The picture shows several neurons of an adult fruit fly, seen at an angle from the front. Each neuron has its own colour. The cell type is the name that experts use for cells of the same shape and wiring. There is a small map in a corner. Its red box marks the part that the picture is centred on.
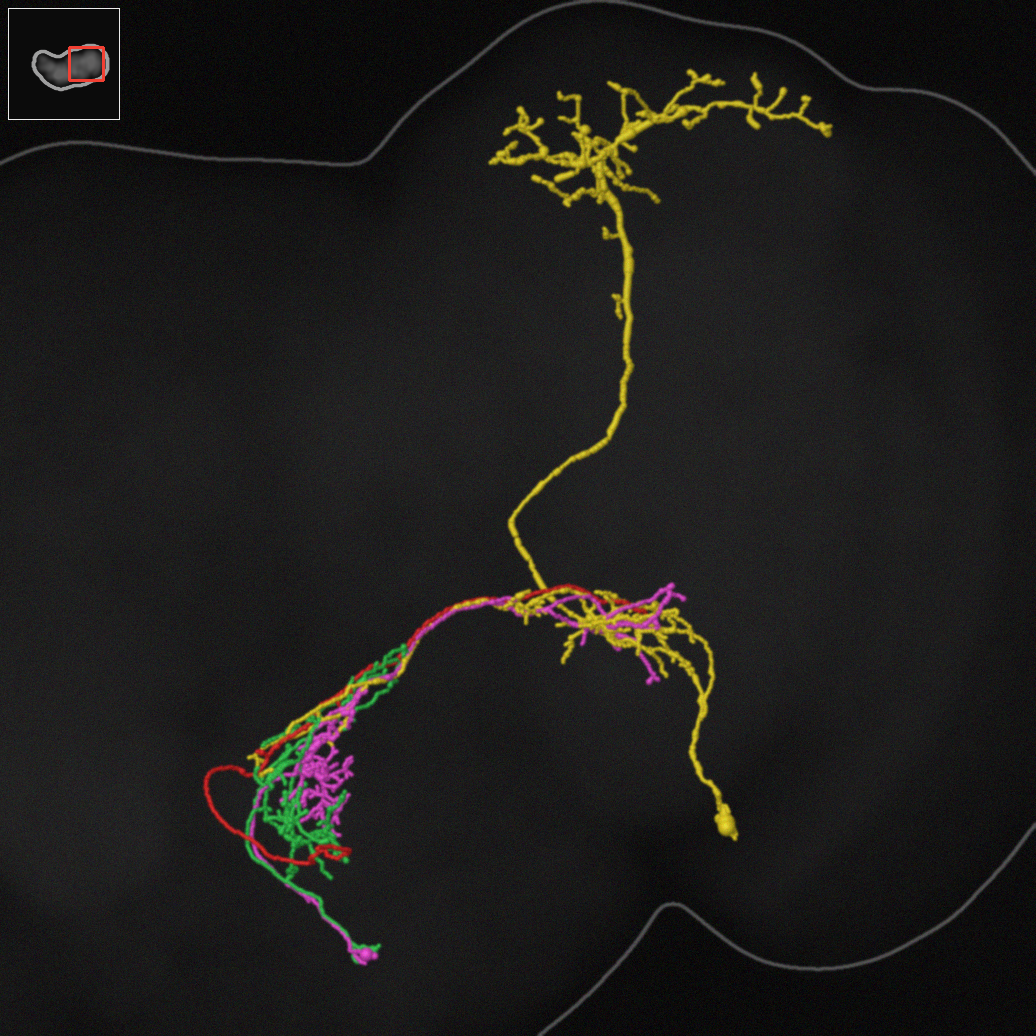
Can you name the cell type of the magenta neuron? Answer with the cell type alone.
v2LN41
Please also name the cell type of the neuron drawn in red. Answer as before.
HRN_VP4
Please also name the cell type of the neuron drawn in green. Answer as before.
v2LN39a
